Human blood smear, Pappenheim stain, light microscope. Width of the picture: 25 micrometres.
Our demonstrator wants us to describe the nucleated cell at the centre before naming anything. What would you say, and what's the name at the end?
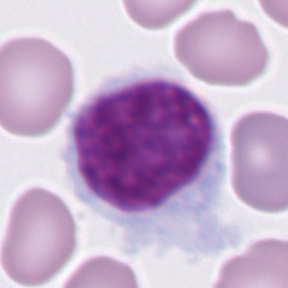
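Quick look here: the nucleus is roughly round and not divided into lobes. The cytoplasm around it is a pale greyish blue, widest below the nucleus, with a ragged rather than smooth outer edge. It's a hairy cell.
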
